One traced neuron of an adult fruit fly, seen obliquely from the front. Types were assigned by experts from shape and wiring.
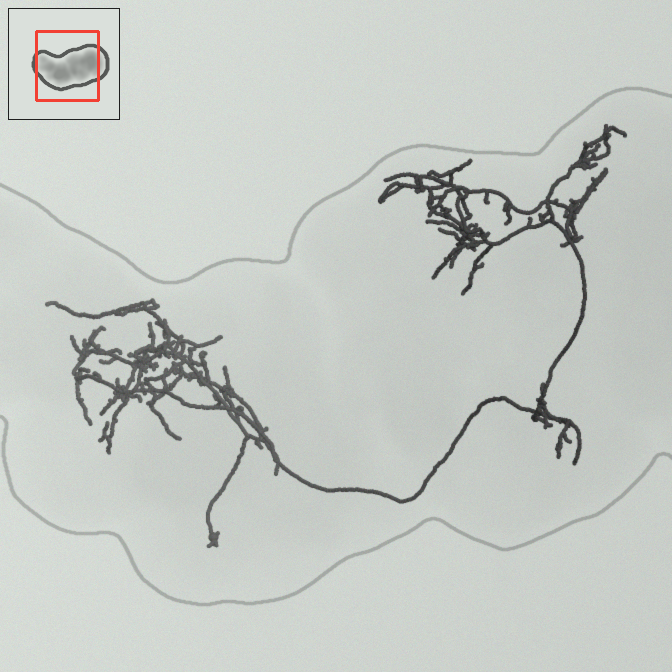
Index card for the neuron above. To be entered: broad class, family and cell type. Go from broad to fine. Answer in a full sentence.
An ascending neuron of hemilineage 27X, type AN27X009.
